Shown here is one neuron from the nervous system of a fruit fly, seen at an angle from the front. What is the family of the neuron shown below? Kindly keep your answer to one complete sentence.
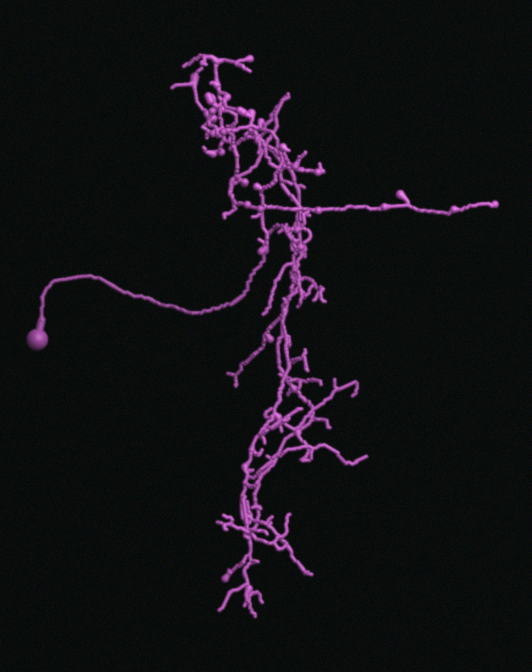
The family of this particular neuron is hemilineage SLPav3.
